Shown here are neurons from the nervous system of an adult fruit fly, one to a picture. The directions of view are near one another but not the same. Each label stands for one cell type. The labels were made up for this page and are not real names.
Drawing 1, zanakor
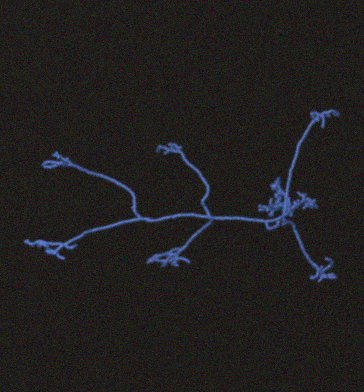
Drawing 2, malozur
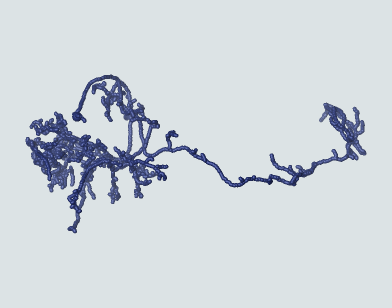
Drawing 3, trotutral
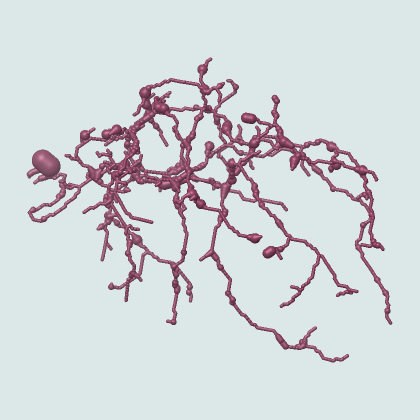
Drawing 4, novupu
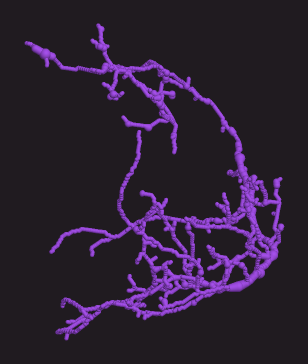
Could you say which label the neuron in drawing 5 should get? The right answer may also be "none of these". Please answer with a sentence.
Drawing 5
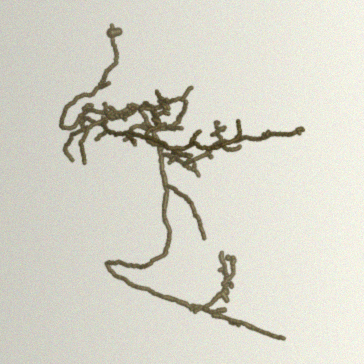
It belongs to none of these.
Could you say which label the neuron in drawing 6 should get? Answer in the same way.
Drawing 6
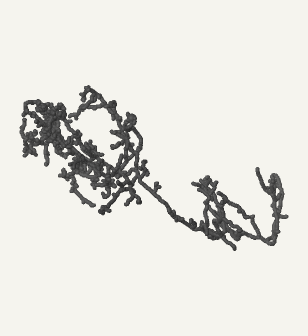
It belongs to malozur.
